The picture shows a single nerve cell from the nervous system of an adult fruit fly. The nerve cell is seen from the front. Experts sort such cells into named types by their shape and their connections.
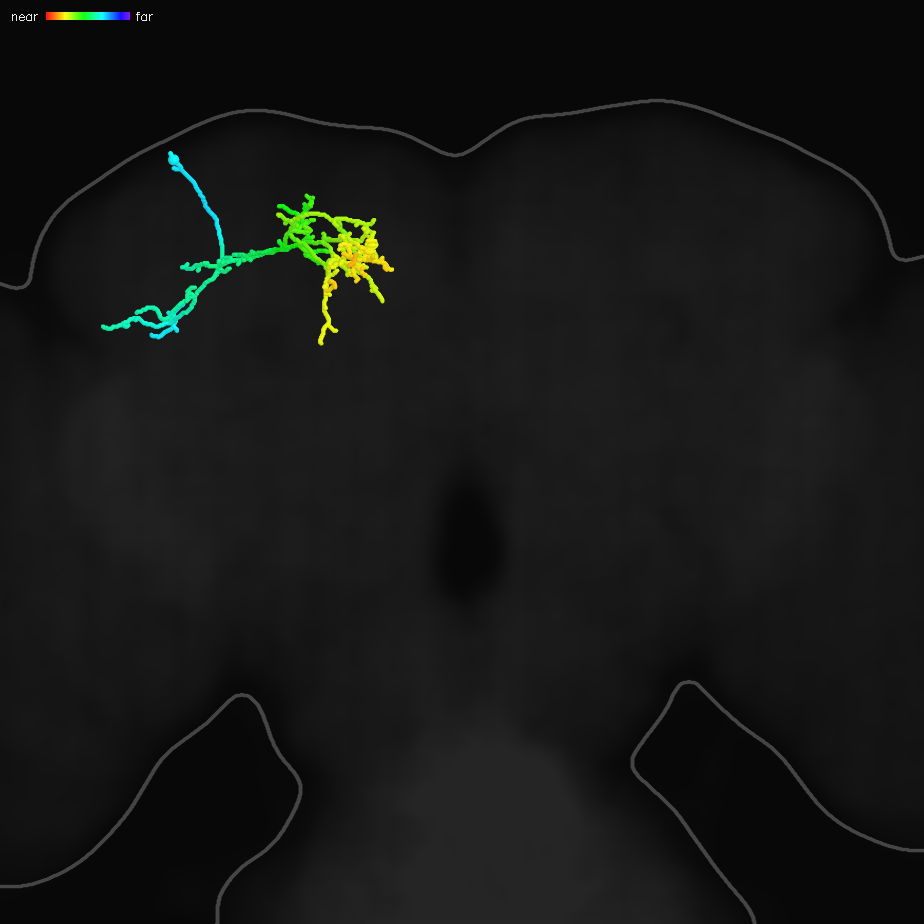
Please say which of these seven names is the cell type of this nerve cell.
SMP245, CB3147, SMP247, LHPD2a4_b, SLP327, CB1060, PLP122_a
CB3147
